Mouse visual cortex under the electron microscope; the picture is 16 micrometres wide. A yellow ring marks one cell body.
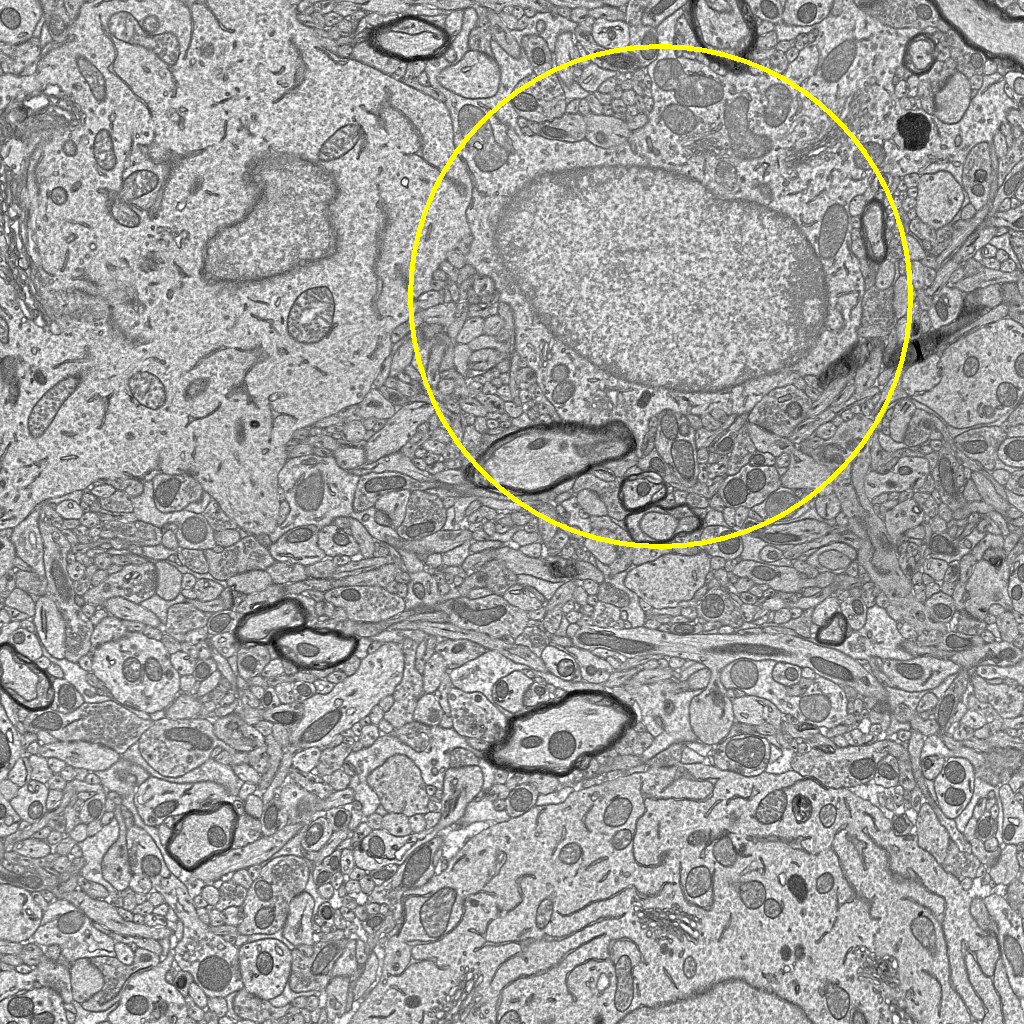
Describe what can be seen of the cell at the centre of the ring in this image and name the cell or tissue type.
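First, shape and position: the nucleus is a large oval, wider than tall, lying wholly within the ring. Second, the outline: smooth, with no deep infoldings of the envelope. Third, the chromatin: a thin, slightly darker band of it lines the inside of the envelope. Fourth, the nucleolus: no distinct dark one stands out. Last, the name: astrocyte.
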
